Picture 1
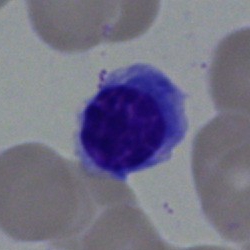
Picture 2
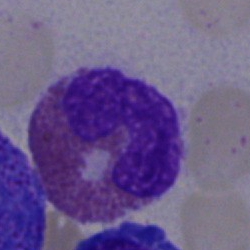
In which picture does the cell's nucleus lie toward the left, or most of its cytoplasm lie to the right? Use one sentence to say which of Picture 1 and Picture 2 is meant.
For the cell in picture 1, most cytoplasm lies to the right of the nucleus.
